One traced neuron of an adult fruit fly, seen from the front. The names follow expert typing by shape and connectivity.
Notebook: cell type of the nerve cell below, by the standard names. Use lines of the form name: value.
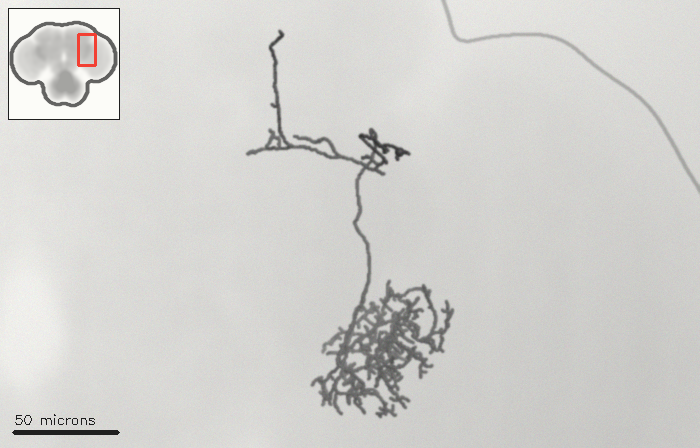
cell type: LoVP52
